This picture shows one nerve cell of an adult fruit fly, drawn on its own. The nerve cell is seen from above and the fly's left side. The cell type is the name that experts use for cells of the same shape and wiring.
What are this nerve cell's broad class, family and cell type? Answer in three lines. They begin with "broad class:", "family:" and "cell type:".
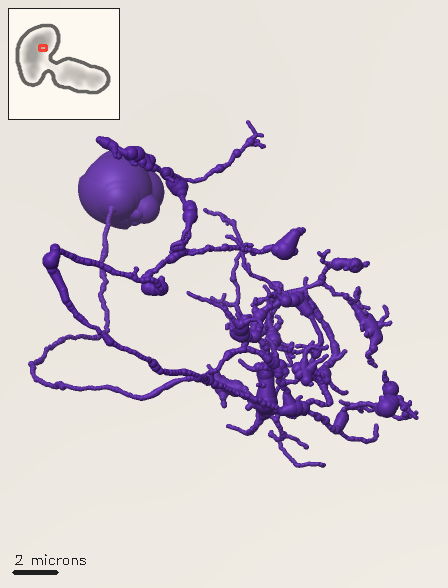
broad class: optic-lobe intrinsic neuron
family: Dm
cell type: Dm2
